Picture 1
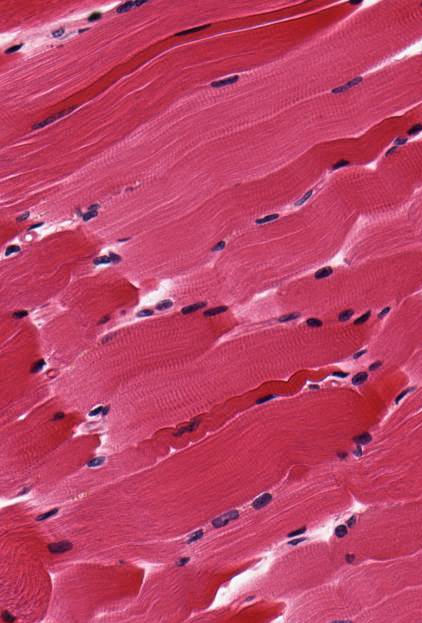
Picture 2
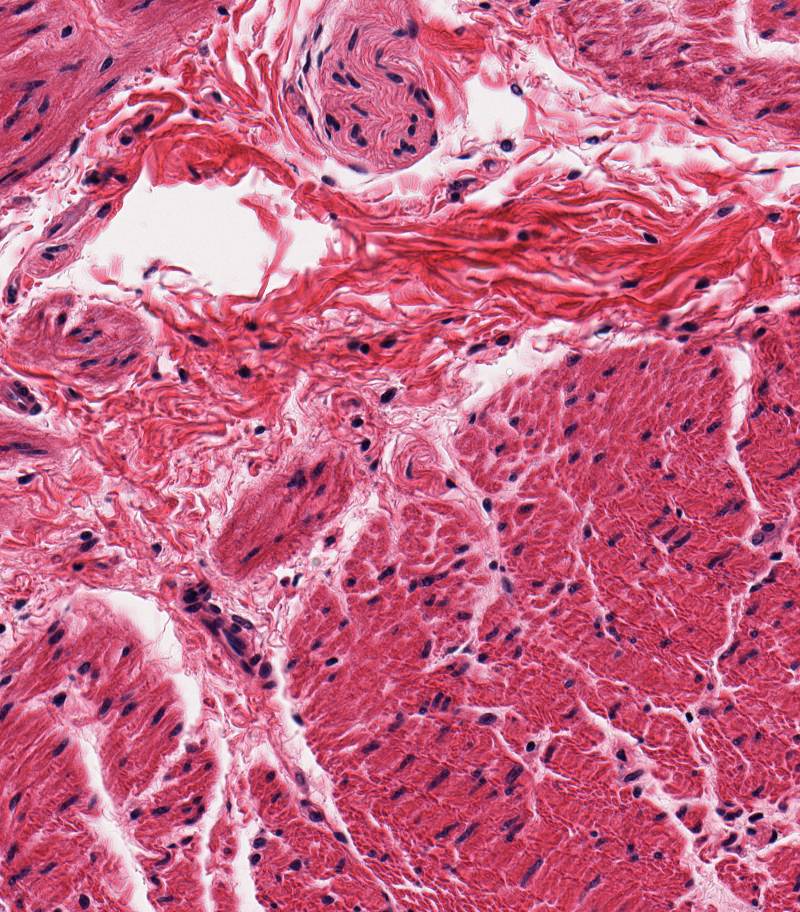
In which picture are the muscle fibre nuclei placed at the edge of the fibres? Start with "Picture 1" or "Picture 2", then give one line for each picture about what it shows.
Picture 1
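What picture 1 shows: The nuclei lie at the edges of the fibres, not in their centres.
What picture 2 shows: The muscle cells have dark, elongated, cigar-shaped nuclei lying in the middle of the cells.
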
